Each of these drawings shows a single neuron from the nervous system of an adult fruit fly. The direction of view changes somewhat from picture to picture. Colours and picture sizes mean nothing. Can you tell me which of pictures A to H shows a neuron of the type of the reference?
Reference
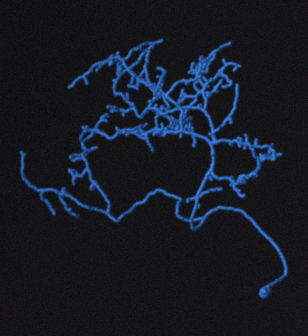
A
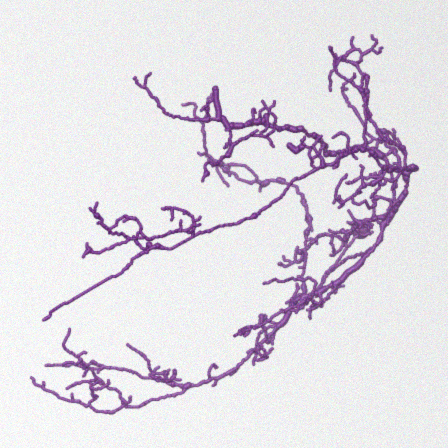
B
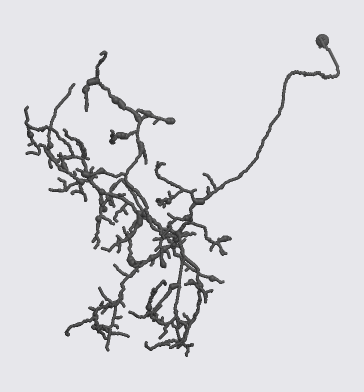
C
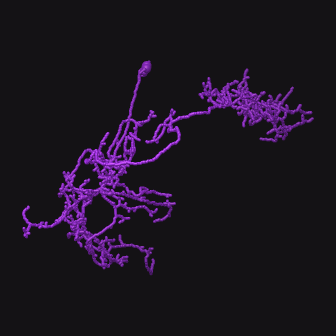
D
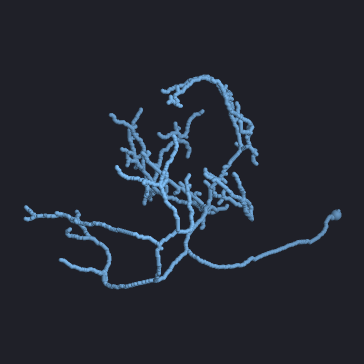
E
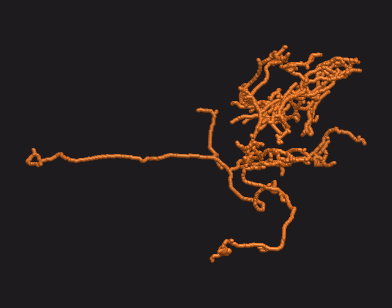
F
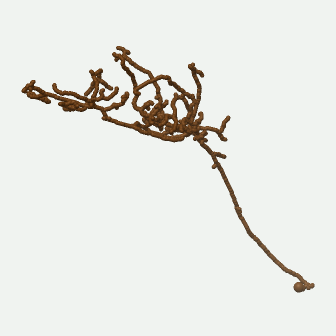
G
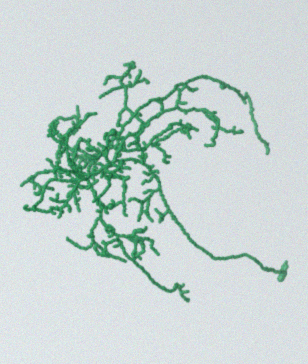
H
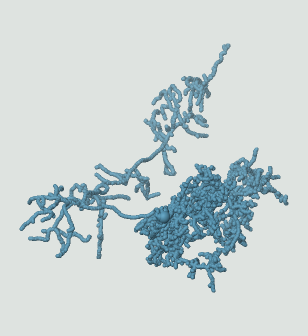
Picture E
